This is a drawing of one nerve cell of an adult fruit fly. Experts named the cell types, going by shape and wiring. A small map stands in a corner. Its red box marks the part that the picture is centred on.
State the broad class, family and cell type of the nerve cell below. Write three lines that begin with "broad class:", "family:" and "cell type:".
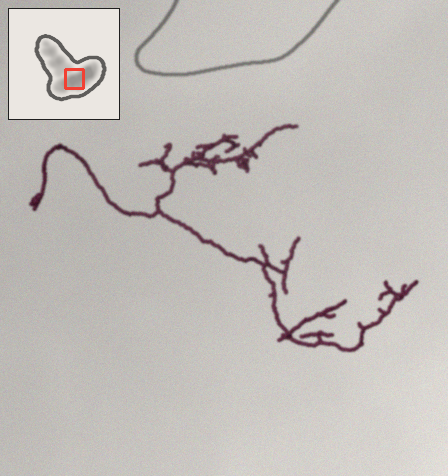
broad class: central-brain intrinsic neuron
family: hemilineage SLPad1_posterior
cell type: SMP214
